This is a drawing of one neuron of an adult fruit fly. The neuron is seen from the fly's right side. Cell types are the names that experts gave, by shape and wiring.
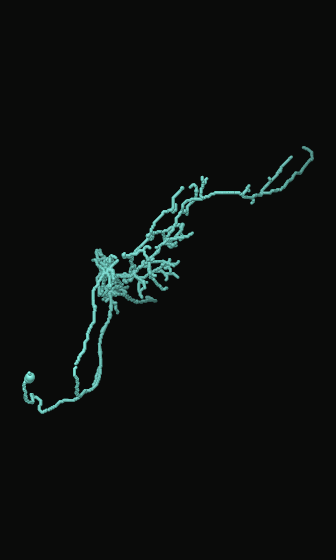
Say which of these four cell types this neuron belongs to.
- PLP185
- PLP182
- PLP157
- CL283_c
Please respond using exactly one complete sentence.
The cell type name PLP185 applies to this neuron.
